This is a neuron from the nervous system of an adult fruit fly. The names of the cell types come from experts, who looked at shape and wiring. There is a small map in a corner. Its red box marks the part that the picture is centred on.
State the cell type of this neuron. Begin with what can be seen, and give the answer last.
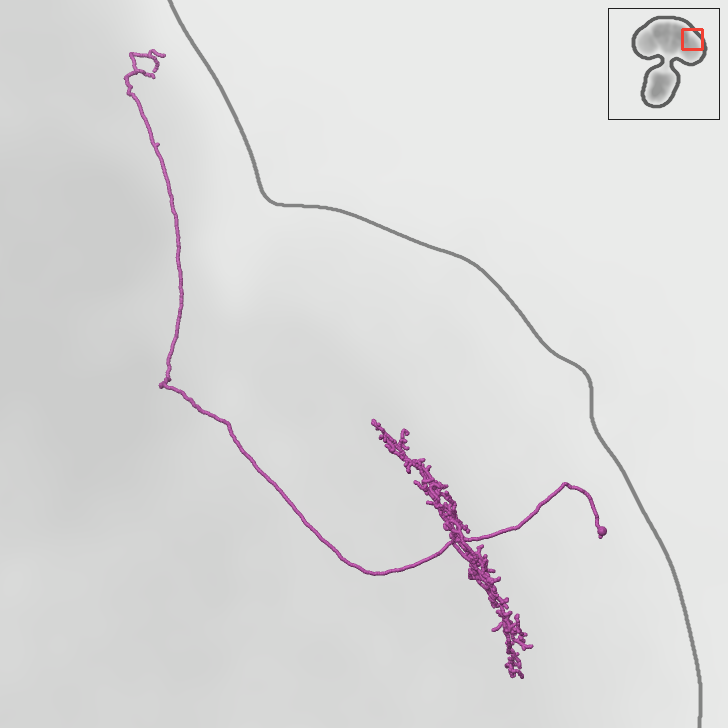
The cell body is at the lower right of the picture. In this view it is taller than it is wide. It is a visual projection neuron. Its cell type is MeTu1.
